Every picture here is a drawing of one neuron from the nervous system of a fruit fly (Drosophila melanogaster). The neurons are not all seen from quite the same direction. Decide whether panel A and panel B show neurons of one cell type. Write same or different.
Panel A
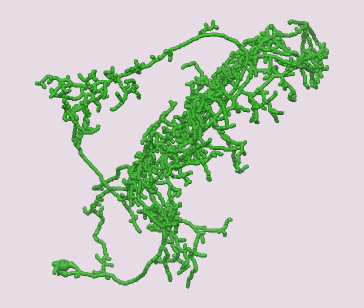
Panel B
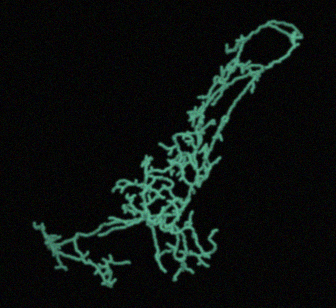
different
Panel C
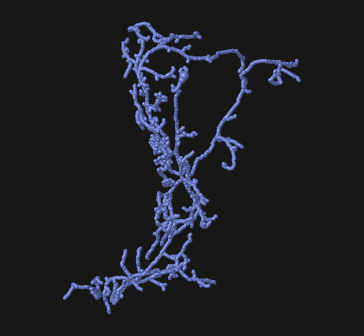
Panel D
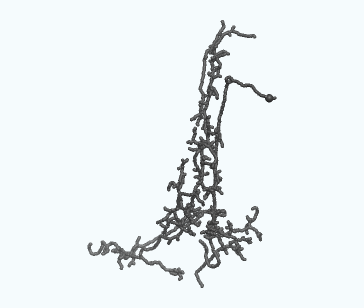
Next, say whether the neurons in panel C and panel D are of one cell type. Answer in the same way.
different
